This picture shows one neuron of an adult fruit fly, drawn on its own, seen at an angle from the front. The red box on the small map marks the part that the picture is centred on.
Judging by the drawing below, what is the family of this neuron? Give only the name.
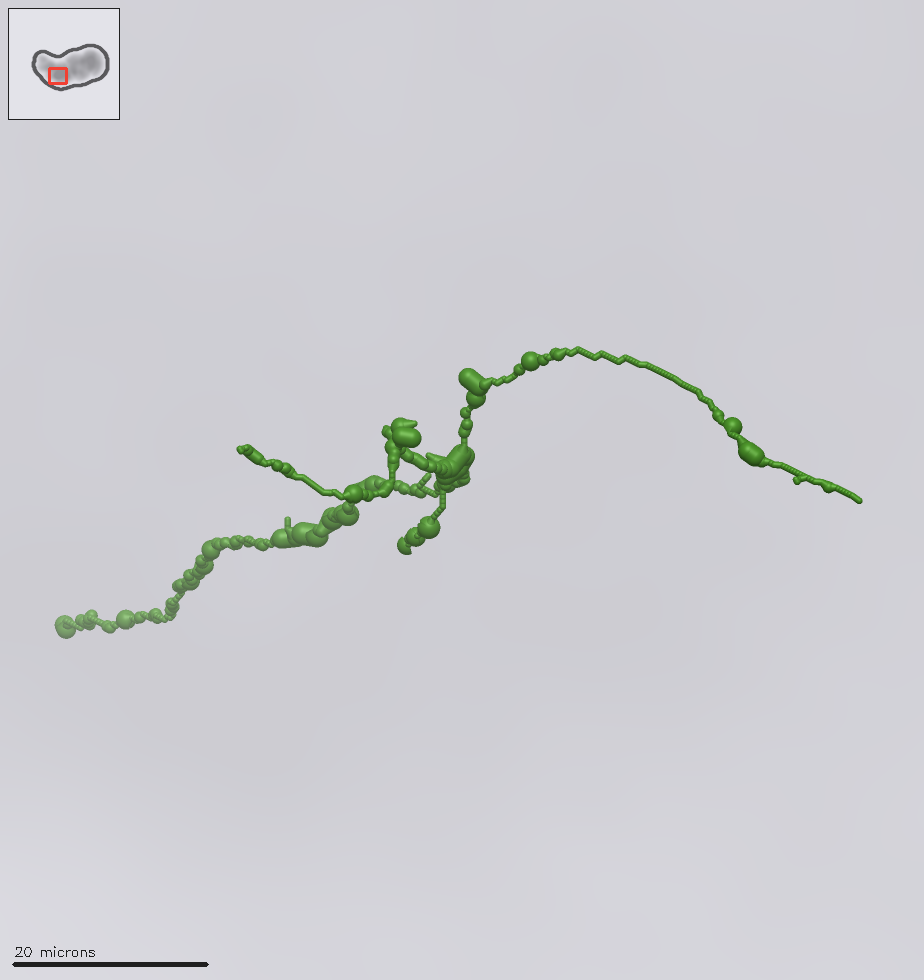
class mechanosensory proprioceptive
